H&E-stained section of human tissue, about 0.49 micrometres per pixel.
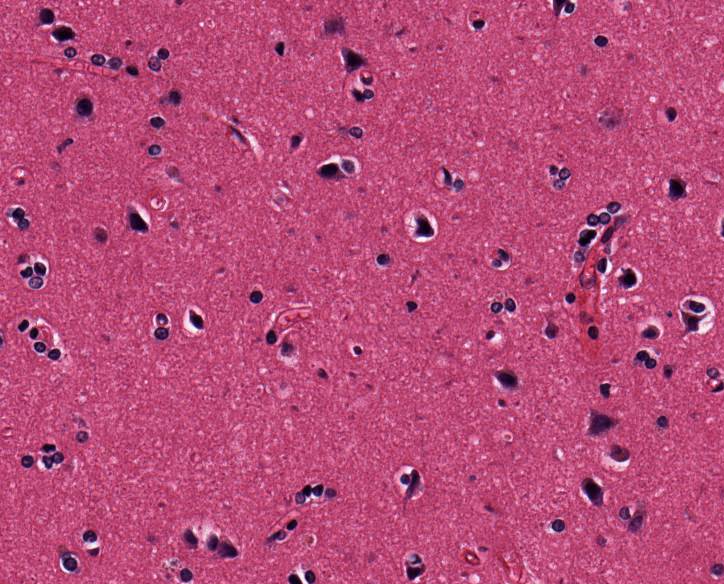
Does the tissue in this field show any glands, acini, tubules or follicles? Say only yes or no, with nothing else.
No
